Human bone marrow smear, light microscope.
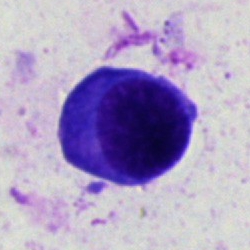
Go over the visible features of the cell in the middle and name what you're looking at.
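Most of this cell is nucleus, and the chromatin is very dark purple and looks dense. The cytoplasm is deep blue and forms a crescent, mainly on the left side of the nucleus. That's a plasma cell.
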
